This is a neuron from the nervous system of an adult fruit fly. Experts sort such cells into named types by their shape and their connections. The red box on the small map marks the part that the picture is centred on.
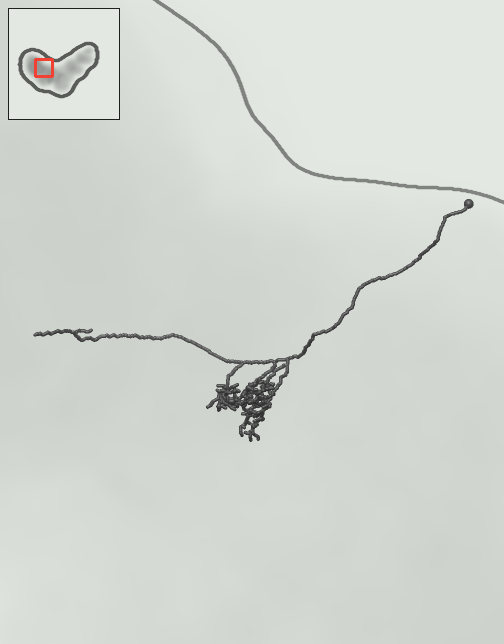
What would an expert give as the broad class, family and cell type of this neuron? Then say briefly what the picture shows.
It is a central-brain intrinsic neuron. Its family is called class CX. Its cell type is FC1A. As drawn here it is wider than it is tall.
